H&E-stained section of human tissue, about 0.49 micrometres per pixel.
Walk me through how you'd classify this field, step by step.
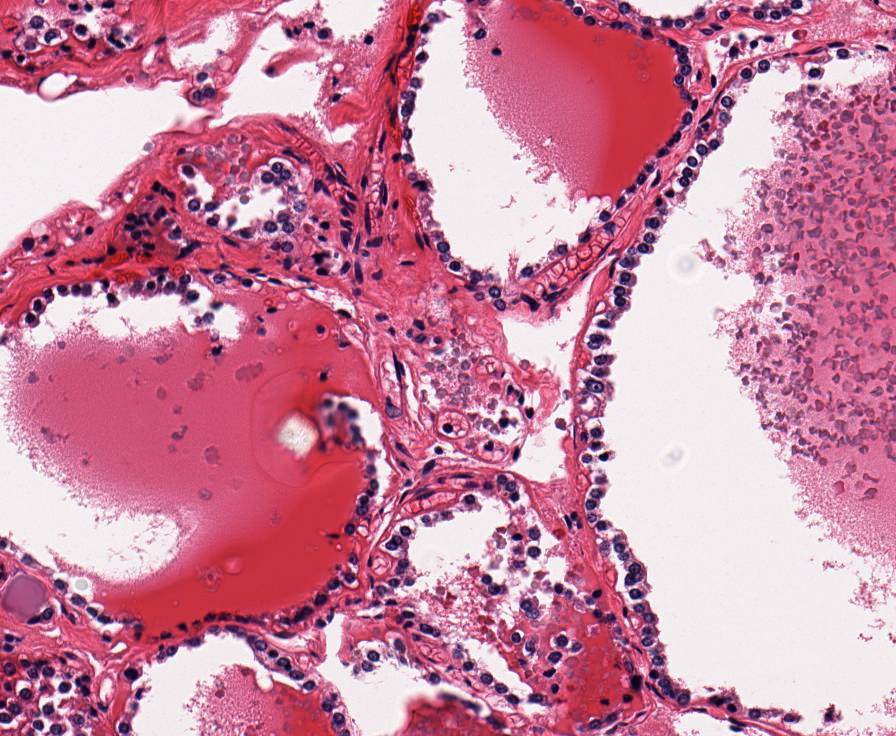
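Take a look: this field shows thyroid follicle. Most of it is large, irregular, dilated spaces between thin septa of pink fibrous tissue with scattered spindle-shaped nuclei. Notice that each space is lined by a single layer of flattened to cuboidal cells with dark round nuclei.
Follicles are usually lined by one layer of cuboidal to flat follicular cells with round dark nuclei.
Now find the space at upper centre and the large one at left centre: both are filled with homogeneous deep pink material.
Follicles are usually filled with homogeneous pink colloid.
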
